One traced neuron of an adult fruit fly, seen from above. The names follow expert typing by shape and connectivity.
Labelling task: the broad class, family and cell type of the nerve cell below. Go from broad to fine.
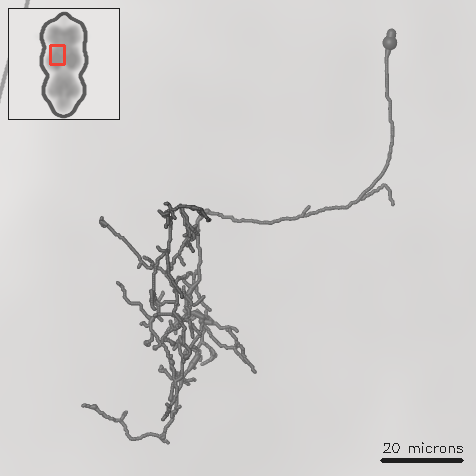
nerve-cord intrinsic neuron; hemilineage 14A; IN14A105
